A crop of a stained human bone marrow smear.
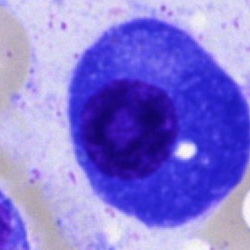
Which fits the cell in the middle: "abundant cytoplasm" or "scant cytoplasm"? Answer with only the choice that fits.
Abundant cytoplasm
